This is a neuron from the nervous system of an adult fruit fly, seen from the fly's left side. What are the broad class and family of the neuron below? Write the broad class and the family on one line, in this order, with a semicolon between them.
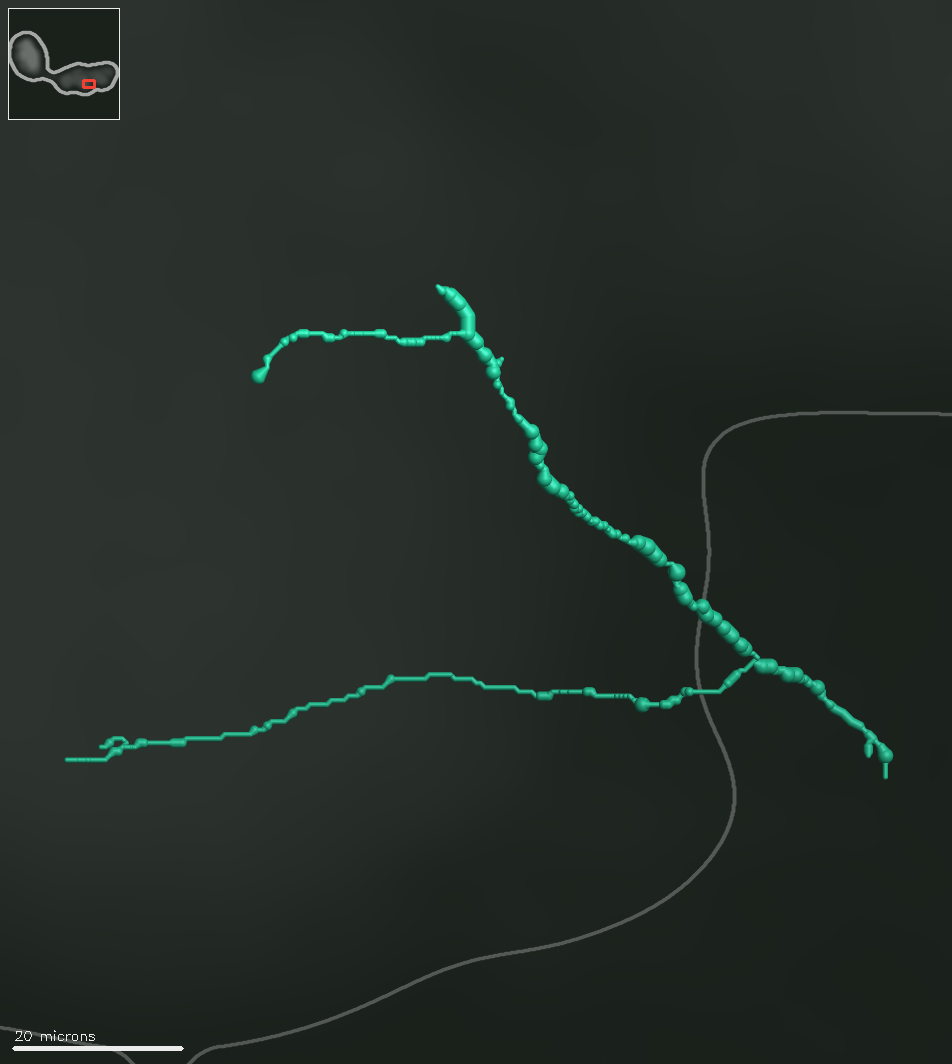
sensory neuron entering the nerve cord; class mechanosensory tactile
